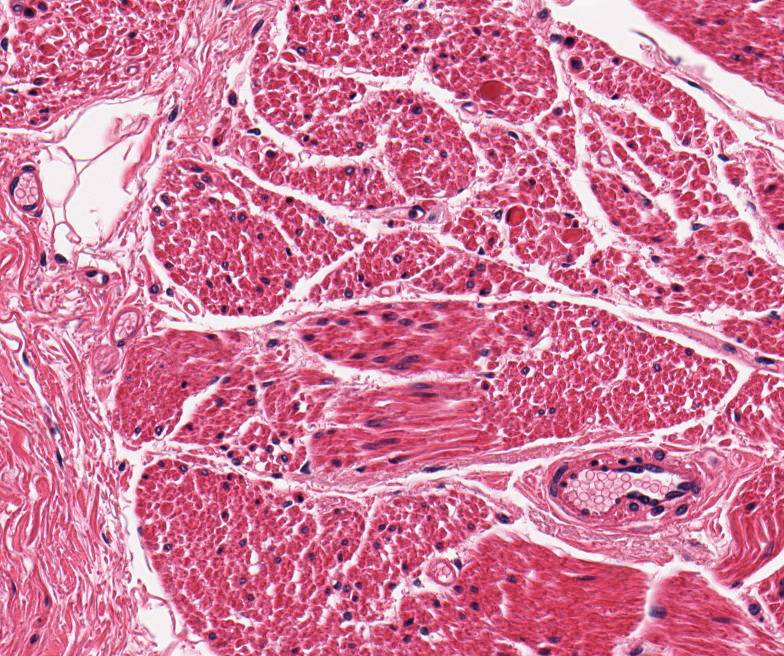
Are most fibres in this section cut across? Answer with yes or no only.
Yes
